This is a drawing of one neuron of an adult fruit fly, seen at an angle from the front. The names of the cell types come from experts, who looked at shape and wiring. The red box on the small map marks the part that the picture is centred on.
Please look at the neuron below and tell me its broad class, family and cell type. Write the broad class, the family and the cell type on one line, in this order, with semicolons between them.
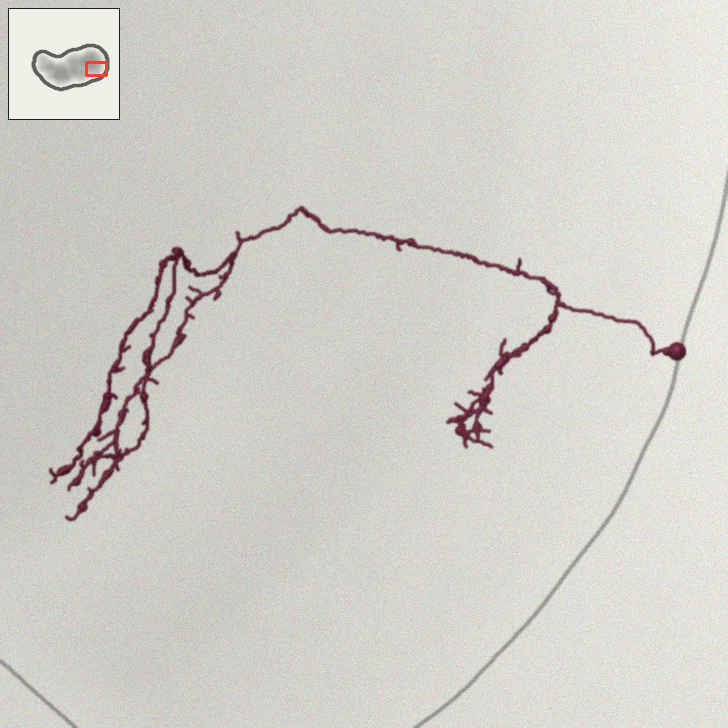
optic-lobe intrinsic neuron; TmY; TmY9a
